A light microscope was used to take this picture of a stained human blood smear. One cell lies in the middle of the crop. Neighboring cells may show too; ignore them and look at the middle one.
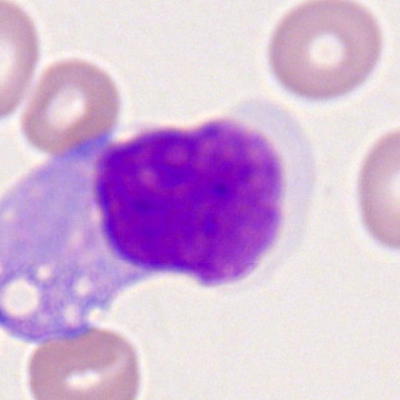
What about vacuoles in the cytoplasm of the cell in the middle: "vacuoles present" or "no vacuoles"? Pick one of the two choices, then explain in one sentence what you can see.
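Vacuoles present. Clear round vacuoles are clustered in the lower left part of the cytoplasm.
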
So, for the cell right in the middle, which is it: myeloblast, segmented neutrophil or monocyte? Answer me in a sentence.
Standing at the centre of this crop is a monocyte.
